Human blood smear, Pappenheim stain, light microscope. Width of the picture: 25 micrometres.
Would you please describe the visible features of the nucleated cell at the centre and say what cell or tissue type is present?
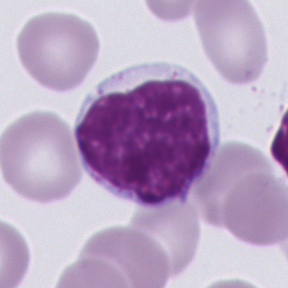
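See how little cytoplasm there is: only a thin rim around the nucleus, which is about 11 micrometres across, and the rim is widest at the top of the cell. A few fine purple-red granules sit in it, and the outline is smooth, with no surface projections. That's a large granular lymphocyte.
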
